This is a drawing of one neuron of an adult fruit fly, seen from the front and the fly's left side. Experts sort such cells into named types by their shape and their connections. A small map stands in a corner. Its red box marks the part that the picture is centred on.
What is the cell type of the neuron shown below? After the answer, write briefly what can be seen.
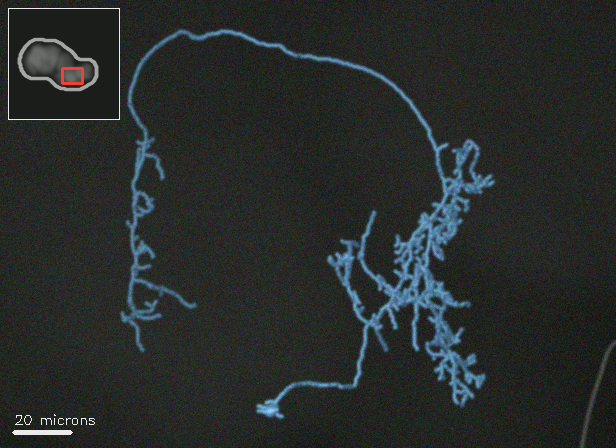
It is of cell type IN14B010. It is a nerve-cord intrinsic neuron. By the scale bar it is about 140 microns tall in this view. Dozens of branch ends can be seen.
